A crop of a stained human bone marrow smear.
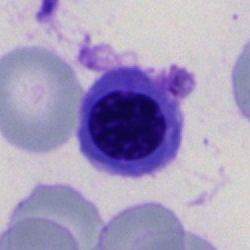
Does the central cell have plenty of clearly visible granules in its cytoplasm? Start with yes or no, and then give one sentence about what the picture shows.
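No. The cytoplasm shows no granules.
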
